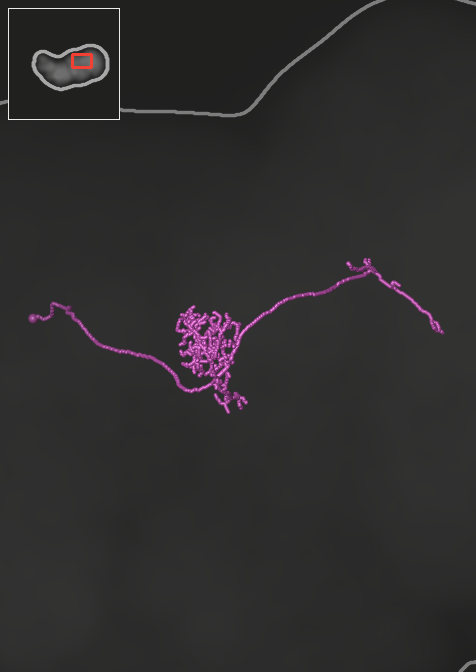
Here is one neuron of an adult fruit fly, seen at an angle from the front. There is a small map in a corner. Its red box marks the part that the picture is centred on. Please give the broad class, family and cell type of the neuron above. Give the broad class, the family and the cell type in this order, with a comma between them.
central-brain intrinsic neuron, class CX, FC2C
